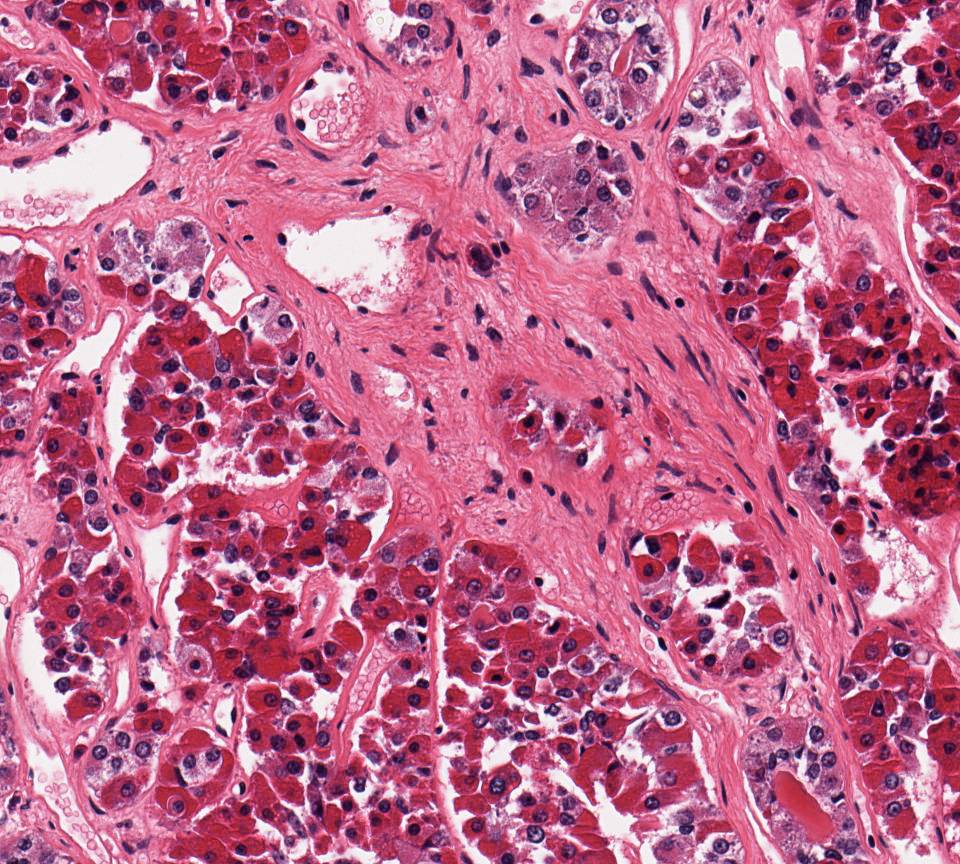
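Pituitary (H&E): polygonal cells form nests and cords divided by fibrous septa, and a broad collagenous band crosses the centre from upper left to lower right. Most nested cells have abundant, deeply eosinophilic red cytoplasm and one round, dark, fairly uniform nucleus.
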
